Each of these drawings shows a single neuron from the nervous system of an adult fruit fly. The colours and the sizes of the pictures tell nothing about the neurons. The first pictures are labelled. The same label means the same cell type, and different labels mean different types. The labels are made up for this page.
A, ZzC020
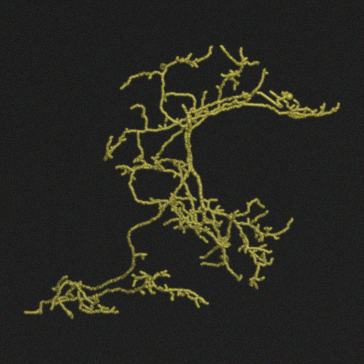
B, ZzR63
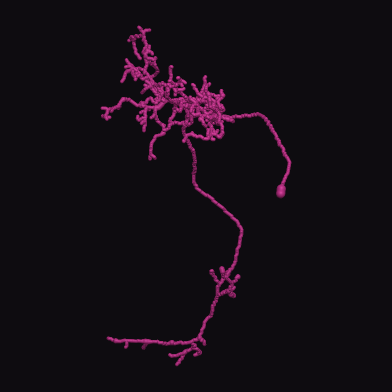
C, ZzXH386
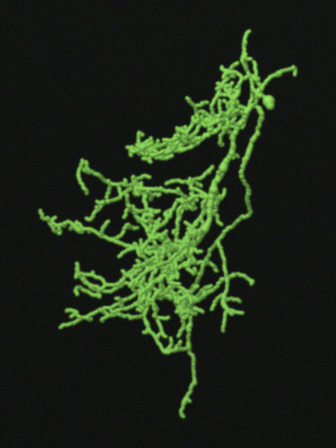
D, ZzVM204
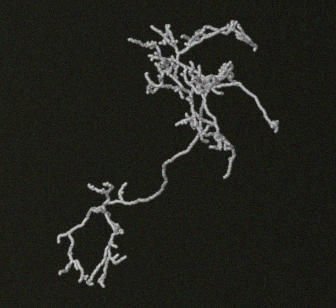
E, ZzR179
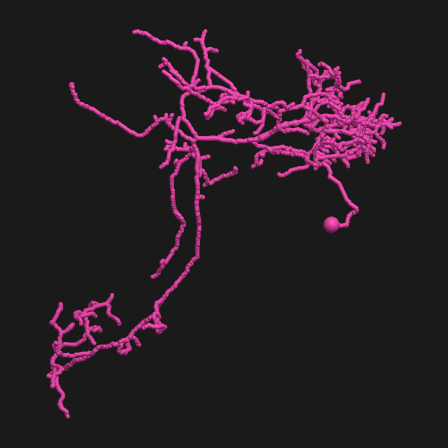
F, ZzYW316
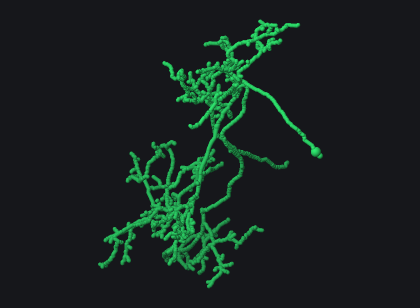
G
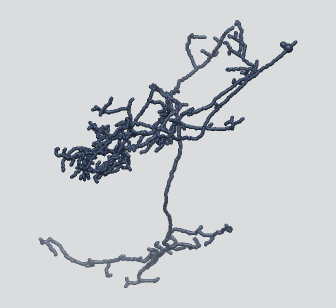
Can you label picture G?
ZzR179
